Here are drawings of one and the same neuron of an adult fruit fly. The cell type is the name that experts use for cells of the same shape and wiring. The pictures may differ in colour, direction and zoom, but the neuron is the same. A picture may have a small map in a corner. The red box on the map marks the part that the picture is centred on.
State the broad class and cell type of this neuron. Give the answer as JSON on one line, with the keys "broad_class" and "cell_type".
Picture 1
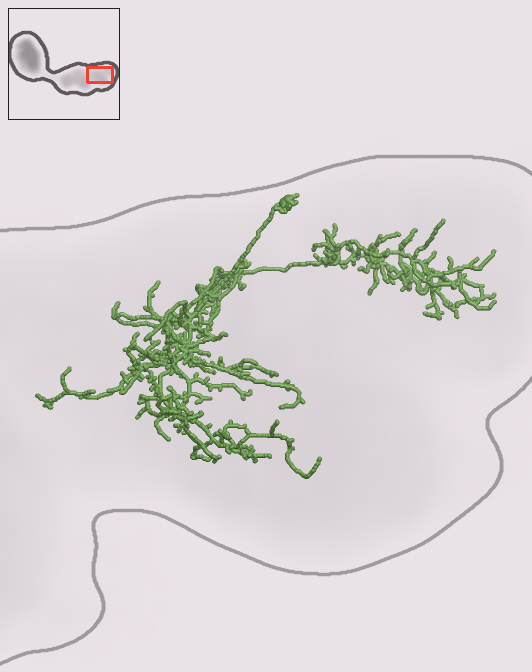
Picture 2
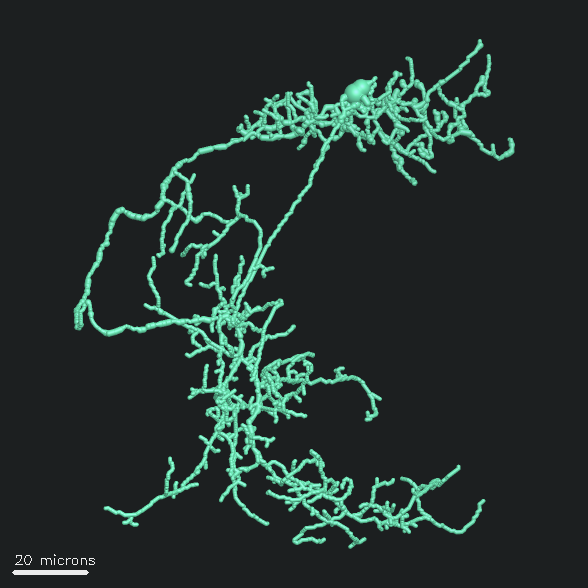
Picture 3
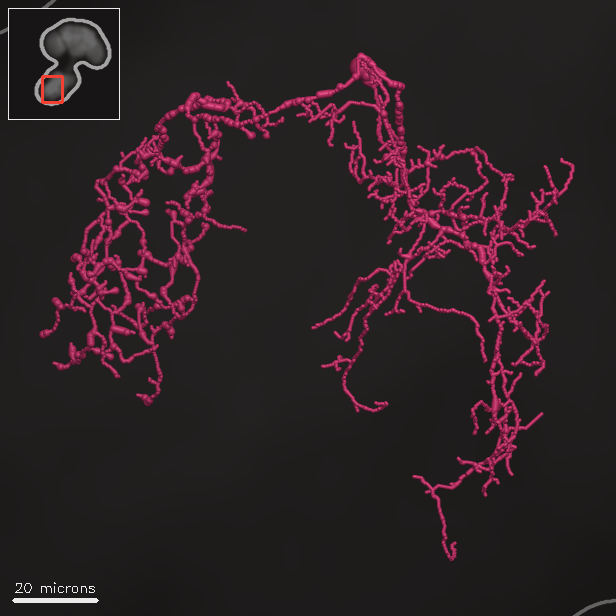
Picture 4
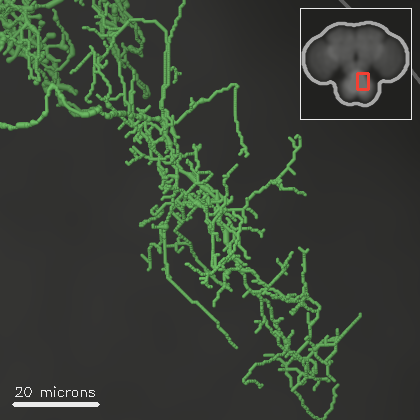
{"broad_class": "nerve-cord intrinsic neuron", "cell_type": "INXXX220"}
